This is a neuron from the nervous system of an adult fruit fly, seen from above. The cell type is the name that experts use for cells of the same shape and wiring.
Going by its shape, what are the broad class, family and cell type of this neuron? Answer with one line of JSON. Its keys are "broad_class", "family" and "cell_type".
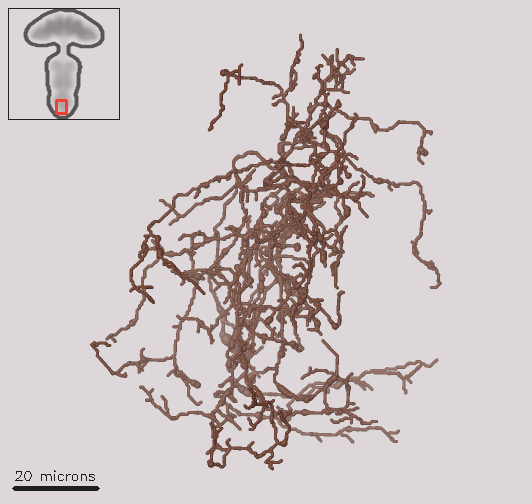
{"broad_class": "nerve-cord intrinsic neuron", "family": "hemilineage 00A", "cell_type": "IN00A027"}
